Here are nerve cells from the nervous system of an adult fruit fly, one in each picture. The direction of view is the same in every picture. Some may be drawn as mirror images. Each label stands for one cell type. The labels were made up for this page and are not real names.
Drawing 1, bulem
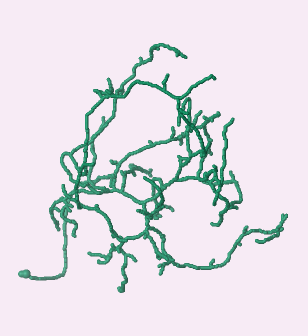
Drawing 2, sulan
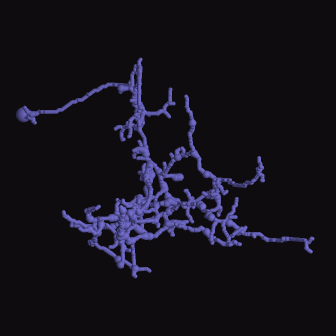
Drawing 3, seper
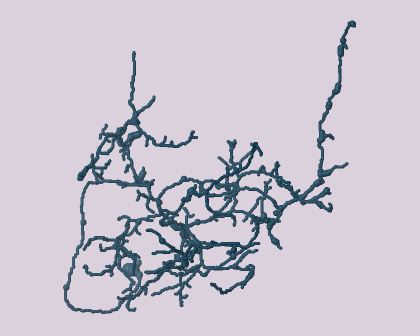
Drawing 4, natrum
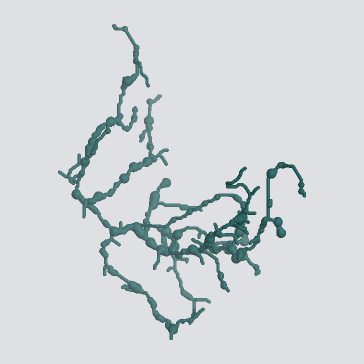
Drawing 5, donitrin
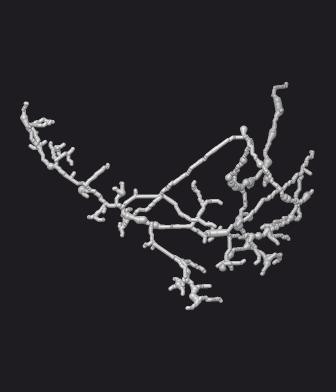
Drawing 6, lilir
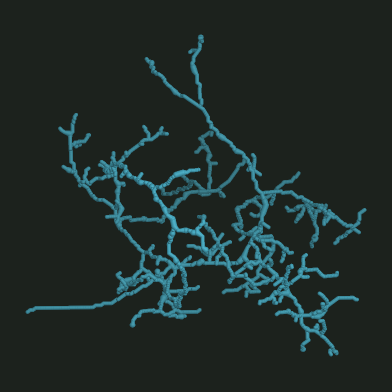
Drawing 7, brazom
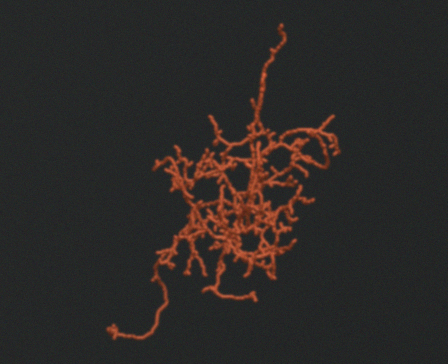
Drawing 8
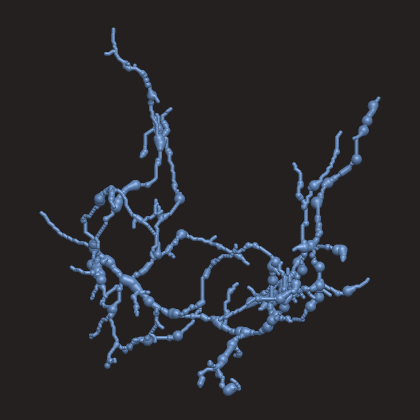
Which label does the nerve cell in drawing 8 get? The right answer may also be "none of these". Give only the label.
natrum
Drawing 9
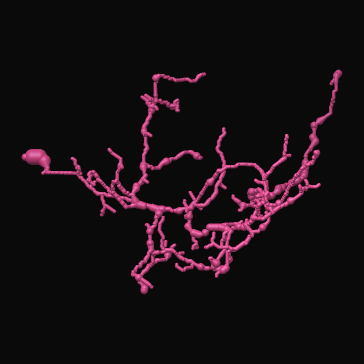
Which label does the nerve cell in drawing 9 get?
natrum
